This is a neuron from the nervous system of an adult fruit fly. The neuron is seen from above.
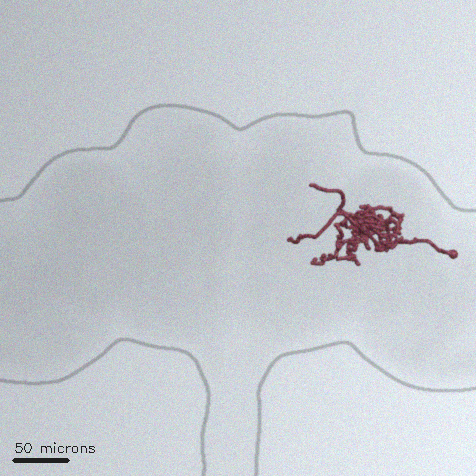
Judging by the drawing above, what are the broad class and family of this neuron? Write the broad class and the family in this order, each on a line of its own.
central-brain intrinsic neuron
hemilineage SLPal1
